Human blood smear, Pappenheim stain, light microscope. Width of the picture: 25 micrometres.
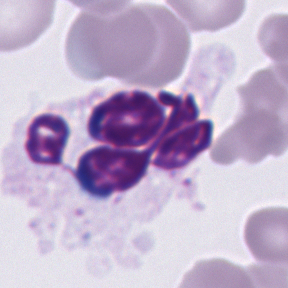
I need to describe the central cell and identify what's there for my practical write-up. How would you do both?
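Starting with the nucleus, I count more than three distinct lobes, and the smallest one lies apart on the left side of the cell. Its chromatin is dark purple and densely clumped. In the cytoplasm, small violet granules are sparsely scattered. So this is a segmented neutrophil.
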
